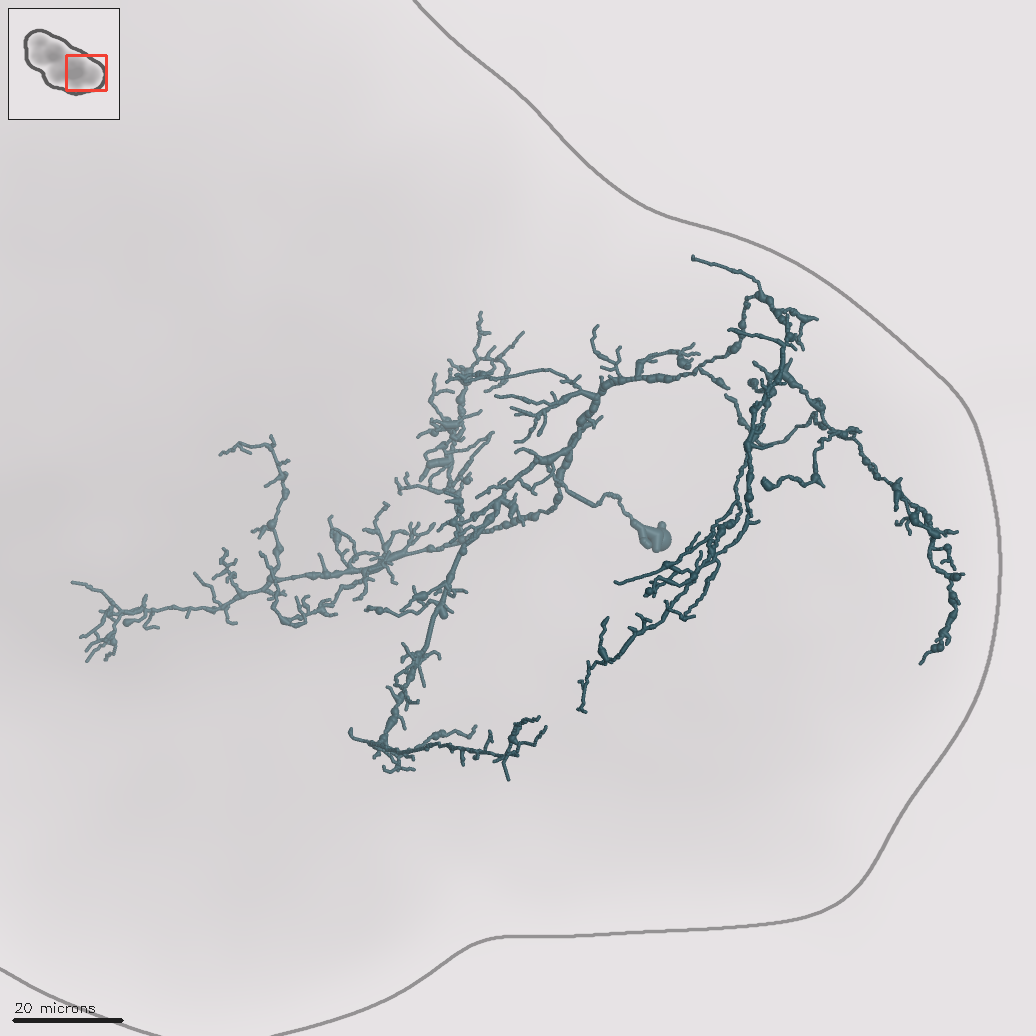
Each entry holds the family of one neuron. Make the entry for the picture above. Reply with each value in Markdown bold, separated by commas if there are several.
**hemilineage 03A**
